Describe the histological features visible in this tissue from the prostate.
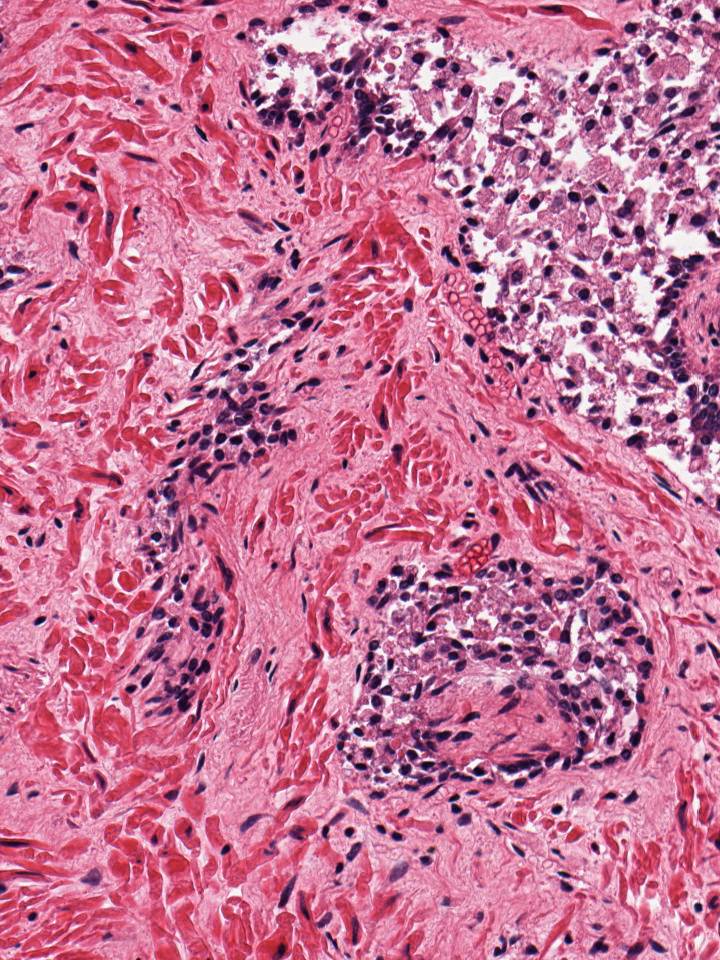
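Left and lower field: bright red, elongated fibre bundles running in many directions. Nuclei among them mostly spindle-shaped. Upper right corner: loose area of many scattered cells with small clear spaces between. Lower right centre: rounded cluster of small dark nuclei ringing a pink central core.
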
